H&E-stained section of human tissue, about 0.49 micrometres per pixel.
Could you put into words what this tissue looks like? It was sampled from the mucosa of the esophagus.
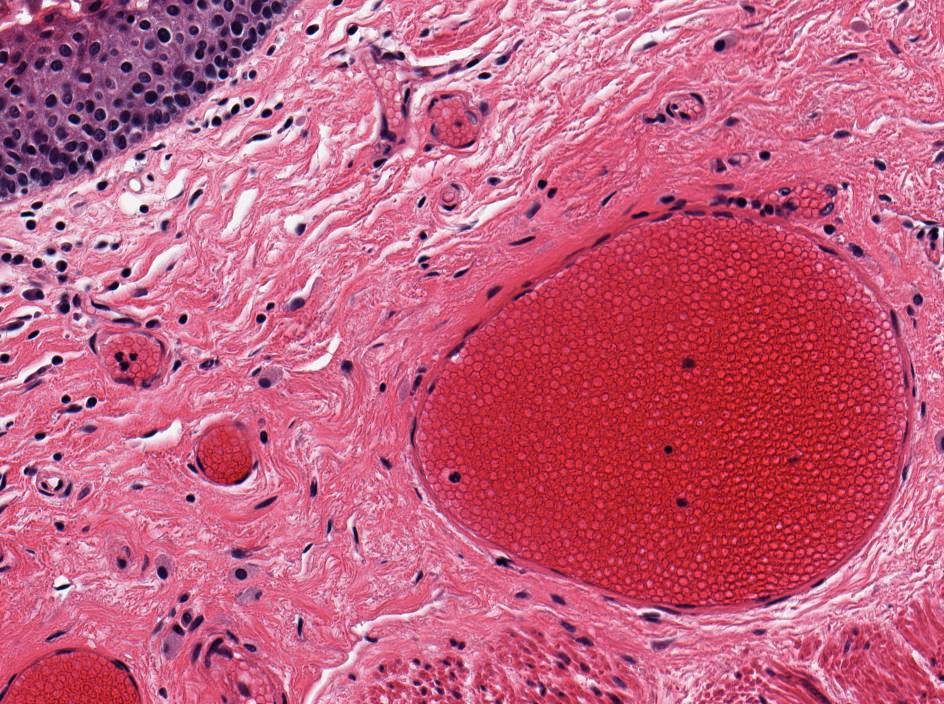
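First, layout: stratified epithelium in the upper left corner, collagenous stroma with vessels elsewhere. Second, the epithelium: many layers of closely packed cells with round dark nuclei. Third, large vessel: thin wall, single row of flattened endothelial nuclei, few scattered dark nuclei among red blood cells.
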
